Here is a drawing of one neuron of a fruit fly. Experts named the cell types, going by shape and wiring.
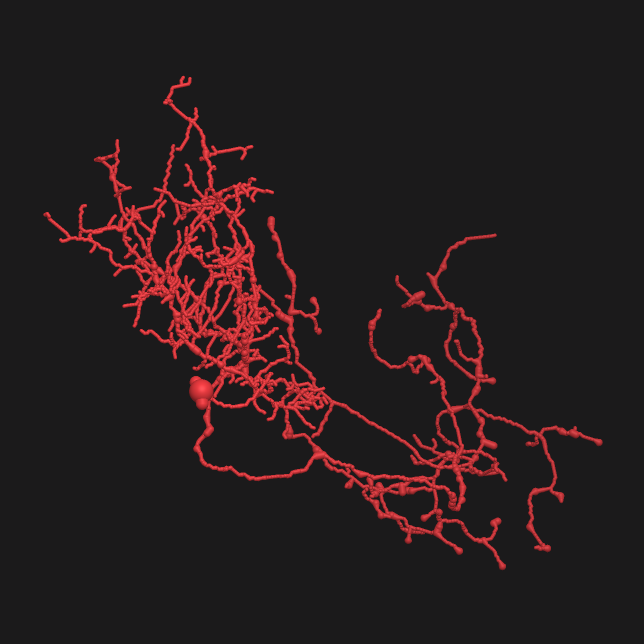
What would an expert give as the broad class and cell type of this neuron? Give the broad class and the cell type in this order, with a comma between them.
nerve-cord intrinsic neuron, INXXX307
